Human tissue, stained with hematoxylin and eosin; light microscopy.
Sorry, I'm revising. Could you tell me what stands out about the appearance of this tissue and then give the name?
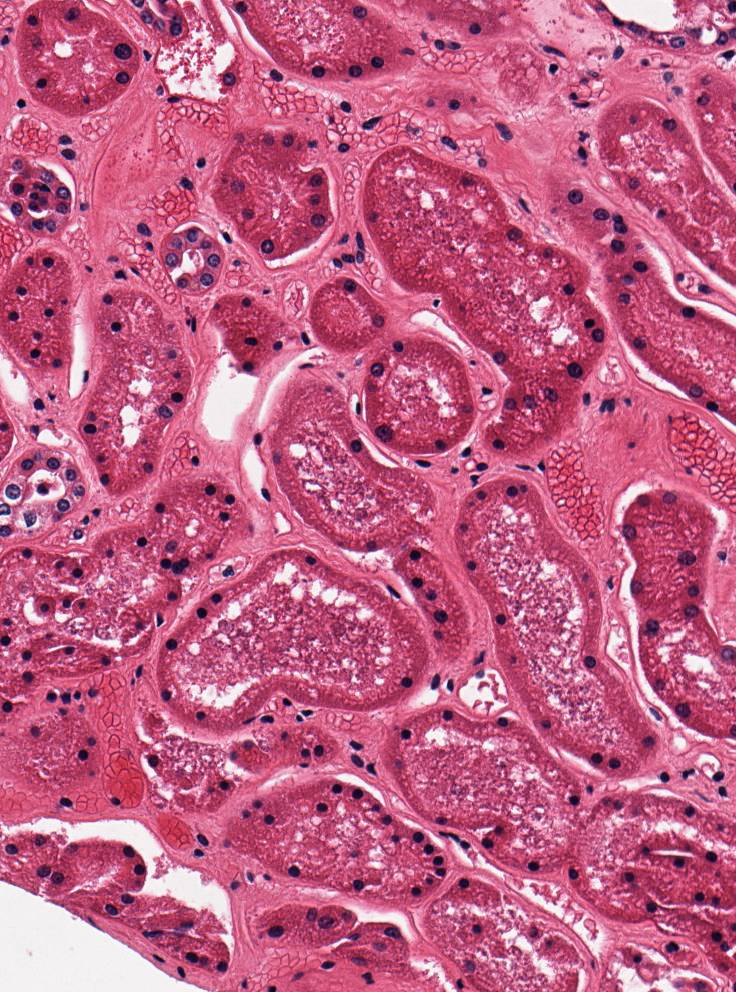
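Closely packed tubules, cut in round, oval and elongated profiles, make up almost the entire field. Most are lined by a single layer of cuboidal to low columnar cells with abundant granular eosinophilic cytoplasm. Epithelial nuclei are small, round and dark, set singly toward the cell bases. A few smaller tubules near the left edge show paler cytoplasm and more crowded nuclei than the rest. This is renal cortex.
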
